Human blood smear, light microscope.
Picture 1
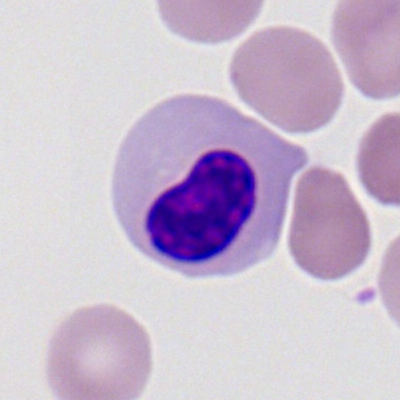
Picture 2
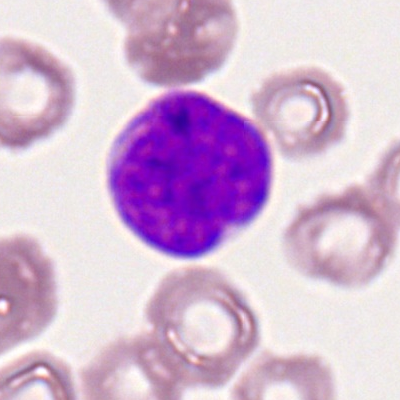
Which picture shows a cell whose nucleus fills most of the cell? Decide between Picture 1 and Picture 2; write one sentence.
In picture 2, the cell has scant cytoplasm.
